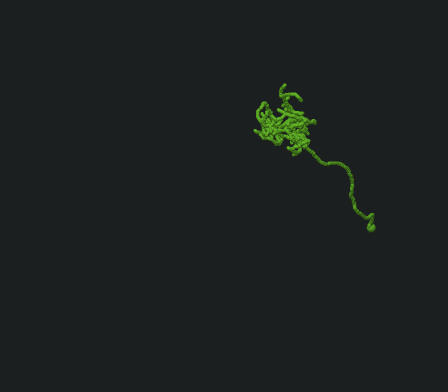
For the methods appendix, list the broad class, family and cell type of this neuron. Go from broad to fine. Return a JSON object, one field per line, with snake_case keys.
{
 "broad_class": "nerve-cord intrinsic neuron",
 "family": "hemilineage 16B",
 "cell_type": "IN16B084"
}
